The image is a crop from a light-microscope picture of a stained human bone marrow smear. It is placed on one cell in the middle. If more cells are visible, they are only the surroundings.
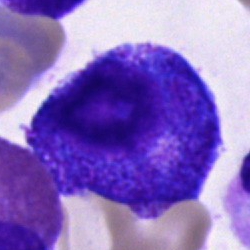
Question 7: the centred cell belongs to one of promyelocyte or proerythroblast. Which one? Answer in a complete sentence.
Seen at the centre of the crop is a promyelocyte.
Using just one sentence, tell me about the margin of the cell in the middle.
The cell margin is rough and uneven, either ragged or drawn into projections.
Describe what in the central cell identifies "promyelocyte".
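First thing I notice: granules lie over the nuclear region, so the nuclear border looks blurred rather than sharp.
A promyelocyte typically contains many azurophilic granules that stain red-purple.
So granules lying over the nucleus of this promyelocyte go along with that. The darkest part, the nuclear region, sits toward the upper left of the cell, and a paler purple patch lies in the middle of it. Out at the cell edge, the margin looks fuzzy, with tiny granules jutting out along it.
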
